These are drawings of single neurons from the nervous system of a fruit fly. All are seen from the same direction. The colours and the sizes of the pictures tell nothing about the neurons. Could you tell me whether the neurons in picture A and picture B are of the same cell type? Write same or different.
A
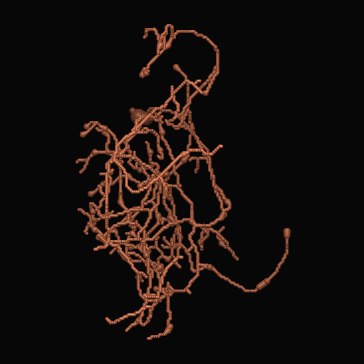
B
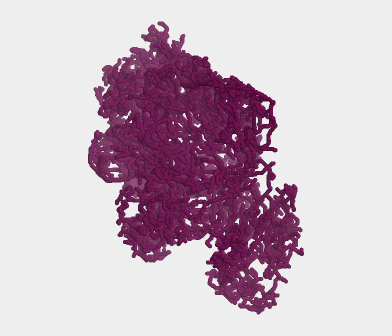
different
